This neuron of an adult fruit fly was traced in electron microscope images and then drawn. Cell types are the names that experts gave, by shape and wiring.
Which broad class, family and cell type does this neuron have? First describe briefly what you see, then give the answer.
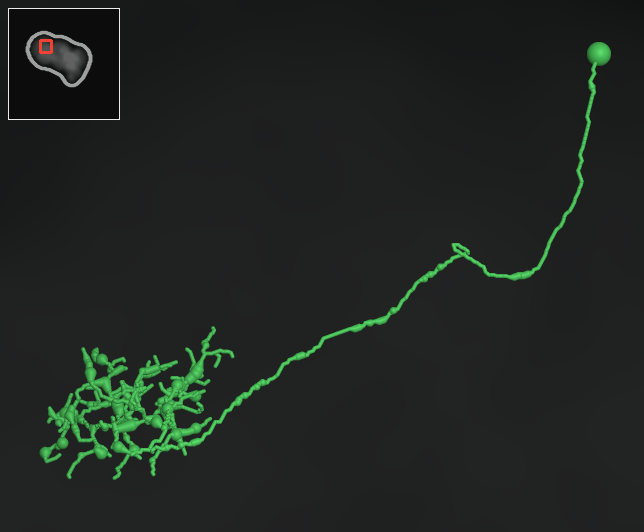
Its cell body lies at the upper right of the picture. The picture shows dozens of branch ends. Its broad class is optic-lobe intrinsic neuron. The family is Li. The cell type is Li22.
